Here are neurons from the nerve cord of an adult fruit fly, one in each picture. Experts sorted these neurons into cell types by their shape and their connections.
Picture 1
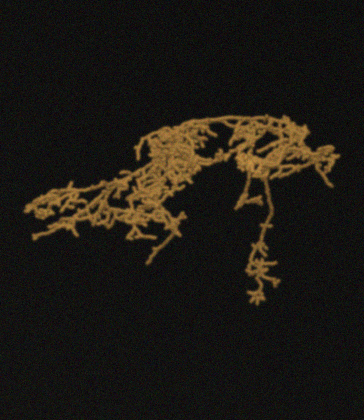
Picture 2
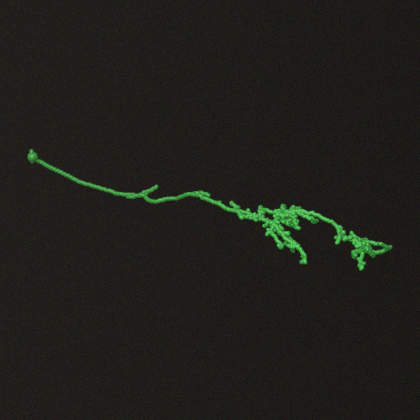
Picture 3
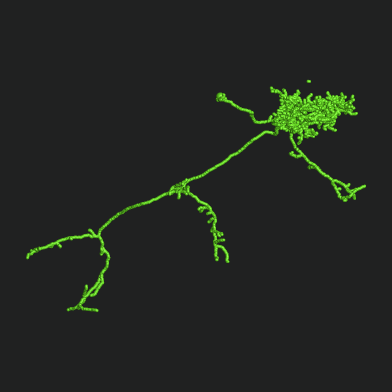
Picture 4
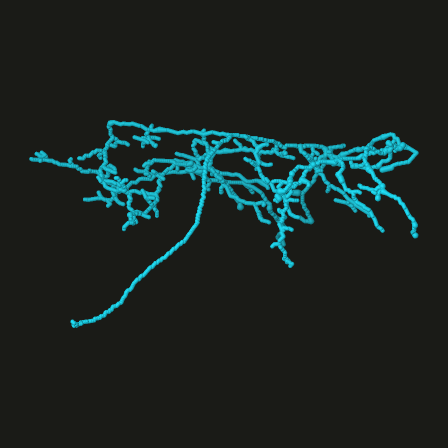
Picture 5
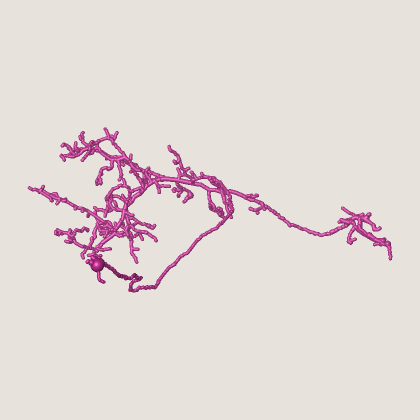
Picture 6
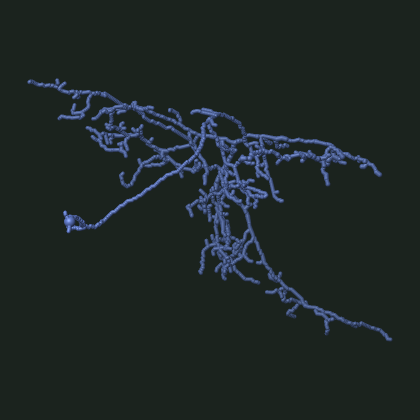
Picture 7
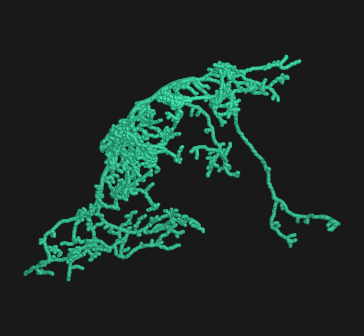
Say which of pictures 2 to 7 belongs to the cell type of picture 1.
Picture 7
